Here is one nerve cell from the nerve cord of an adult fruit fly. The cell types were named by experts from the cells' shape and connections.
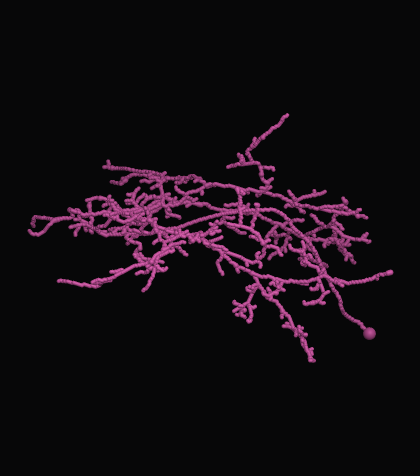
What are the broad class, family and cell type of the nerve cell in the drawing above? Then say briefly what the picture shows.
It is a nerve-cord intrinsic neuron. Its family is hemilineage 00A. The cell type is IN00A031. The picture shows dozens of branch ends. As drawn here it is wider than it is tall.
